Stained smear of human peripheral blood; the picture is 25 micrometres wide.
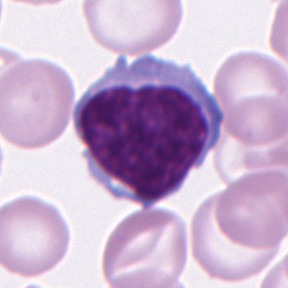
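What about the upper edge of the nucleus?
There's a shallow notch there, near its middle.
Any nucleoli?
None that I can see.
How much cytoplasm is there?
Just a narrow rim of pale blue, and the cell border carries fine ragged projections, clearest along the top.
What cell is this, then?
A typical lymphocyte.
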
